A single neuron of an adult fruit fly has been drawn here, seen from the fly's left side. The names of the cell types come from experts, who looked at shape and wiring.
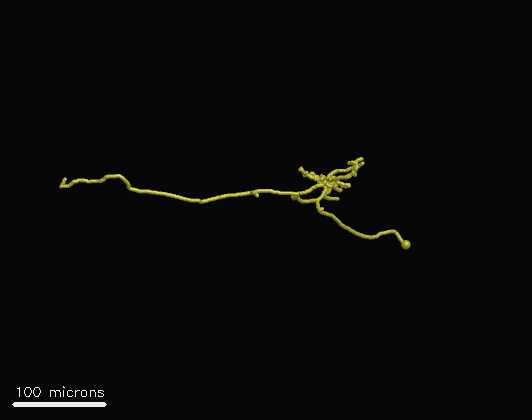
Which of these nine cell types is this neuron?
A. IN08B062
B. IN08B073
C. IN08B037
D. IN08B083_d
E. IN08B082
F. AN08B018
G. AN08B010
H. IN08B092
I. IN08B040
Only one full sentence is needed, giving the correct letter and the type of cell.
The kind of cell the neuron is, IN08B082, is given in option E.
